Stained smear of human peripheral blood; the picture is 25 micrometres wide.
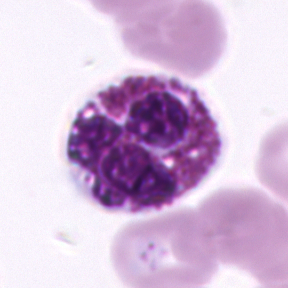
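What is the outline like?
Round, with a finely bumpy, grainy edge.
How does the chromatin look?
Dark purple and dense.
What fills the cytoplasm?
Coarse granules, all around the nucleus, with little cytoplasm showing between them except a few small pale gaps.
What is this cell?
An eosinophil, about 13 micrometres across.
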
